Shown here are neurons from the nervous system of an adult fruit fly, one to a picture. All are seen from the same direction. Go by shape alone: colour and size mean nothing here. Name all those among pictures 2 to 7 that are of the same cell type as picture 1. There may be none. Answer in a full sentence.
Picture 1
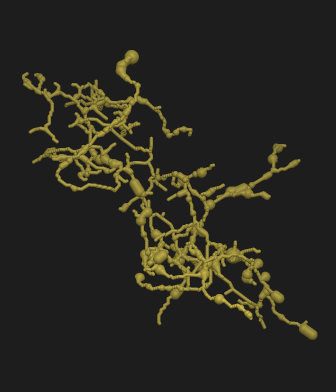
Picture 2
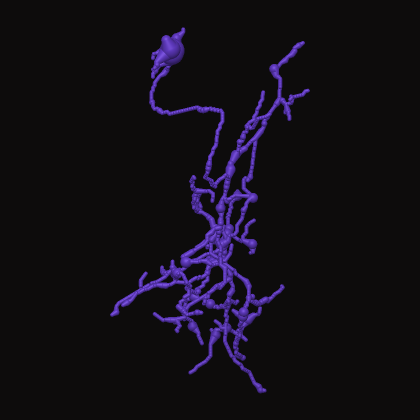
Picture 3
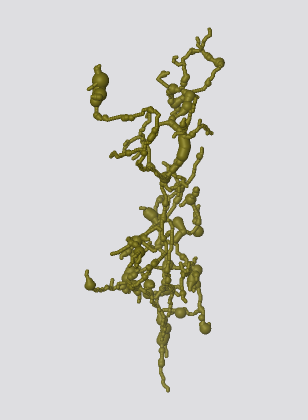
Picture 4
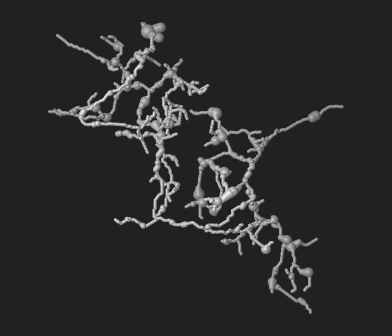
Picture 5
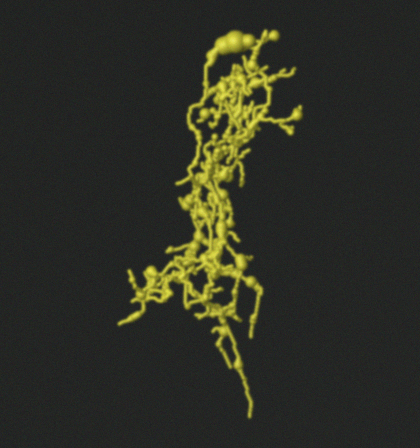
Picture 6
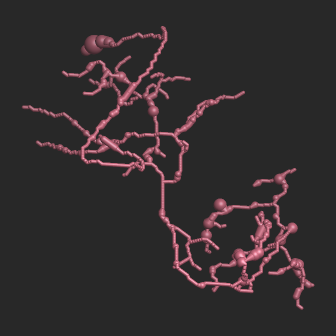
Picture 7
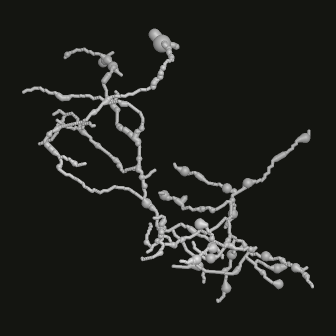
Picture 2, picture 3, picture 4, picture 5, picture 6 and picture 7 are of the same cell type.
